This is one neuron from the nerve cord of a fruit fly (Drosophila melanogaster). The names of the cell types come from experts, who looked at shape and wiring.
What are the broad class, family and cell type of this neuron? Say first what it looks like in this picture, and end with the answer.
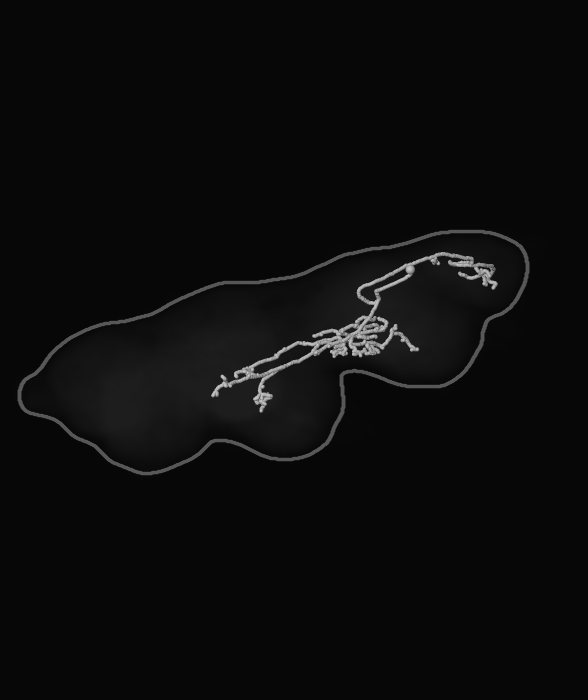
In this view it is wider than it is tall. Its broad class is nerve-cord intrinsic neuron. The family is hemilineage 23B. The cell type is IN23B035.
